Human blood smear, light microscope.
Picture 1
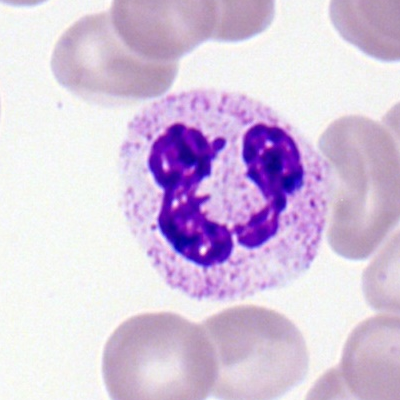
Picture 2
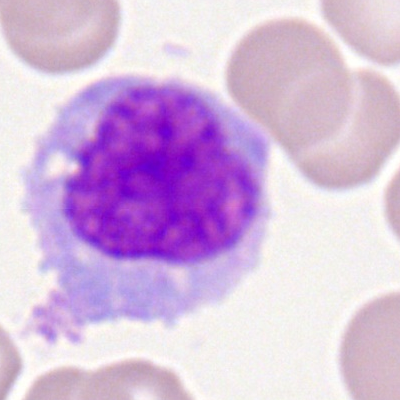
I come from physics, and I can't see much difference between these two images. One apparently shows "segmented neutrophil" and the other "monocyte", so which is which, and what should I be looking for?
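Segmented neutrophil: picture 1. Monocyte: picture 2. Nucleus, picture 1: split into several lobes curving around a central patch of cytoplasm.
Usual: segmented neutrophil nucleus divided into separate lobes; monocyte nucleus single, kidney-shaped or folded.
Cytoplasm: plentiful and pale pink in picture 1; pale greyish blue-lilac in picture 2.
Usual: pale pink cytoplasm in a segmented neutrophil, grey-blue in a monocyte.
Granules: fine, pinkish-lilac, evenly scattered in picture 1; no coarse ones in picture 2. Edge: roundish and smooth in picture 1; irregular and finely frayed in picture 2. Chromatin: dark purple, coarsely clumped in picture 1; coarse in picture 2 too, in dark patches with paler gaps.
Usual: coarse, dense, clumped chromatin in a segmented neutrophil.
Picture 1: no nucleoli seen. Picture 2: small clear spot in the cytoplasm at the left edge of the nucleus; small cluster of purple granular fragments at the lower left edge of the cell.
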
